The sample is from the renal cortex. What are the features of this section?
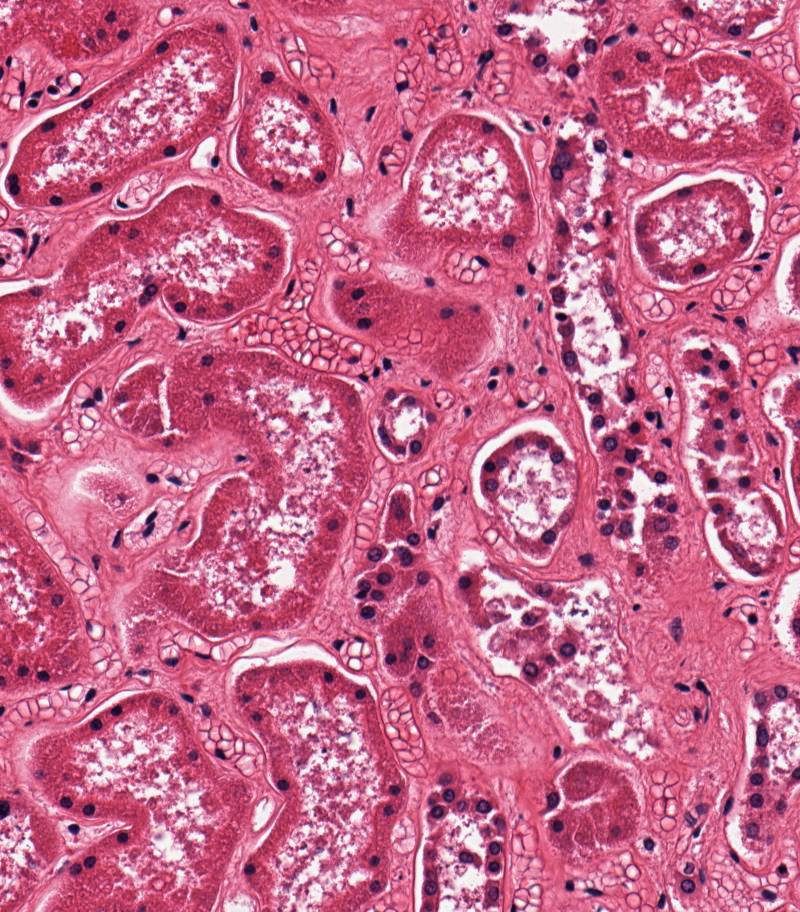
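Tubules cut in various planes are closely packed, with only thin stroma between. Most large tubules have tall lining cells with abundant granular, deeply eosinophilic cytoplasm and small, round, dark nuclei near the outer edge. Pale, flocculent granular material, broken by white spaces, fills their centres.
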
